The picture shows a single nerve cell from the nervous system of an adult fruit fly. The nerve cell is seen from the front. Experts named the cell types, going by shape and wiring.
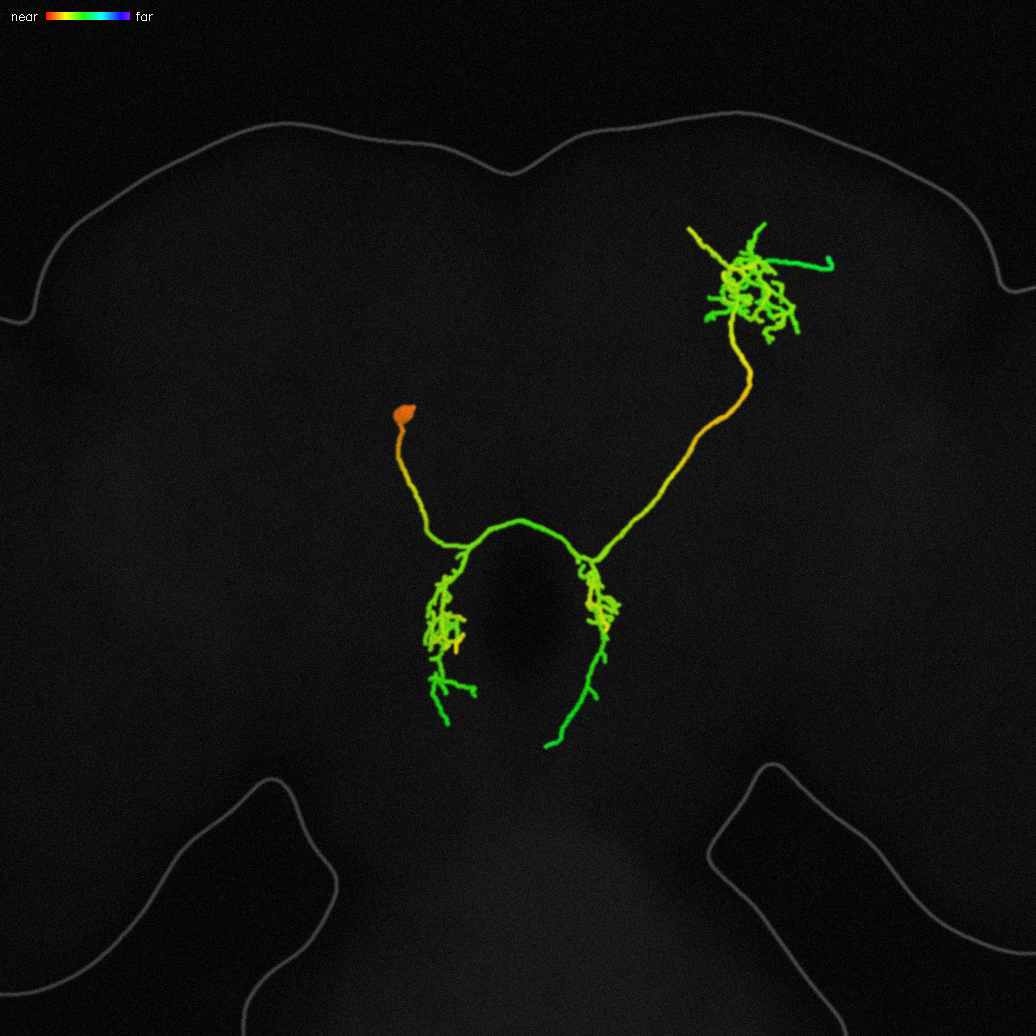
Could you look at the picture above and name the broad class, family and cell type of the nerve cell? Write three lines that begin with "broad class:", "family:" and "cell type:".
broad class: central-brain intrinsic neuron
family: hemilineage CREa1_ventral
cell type: mAL_m3b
